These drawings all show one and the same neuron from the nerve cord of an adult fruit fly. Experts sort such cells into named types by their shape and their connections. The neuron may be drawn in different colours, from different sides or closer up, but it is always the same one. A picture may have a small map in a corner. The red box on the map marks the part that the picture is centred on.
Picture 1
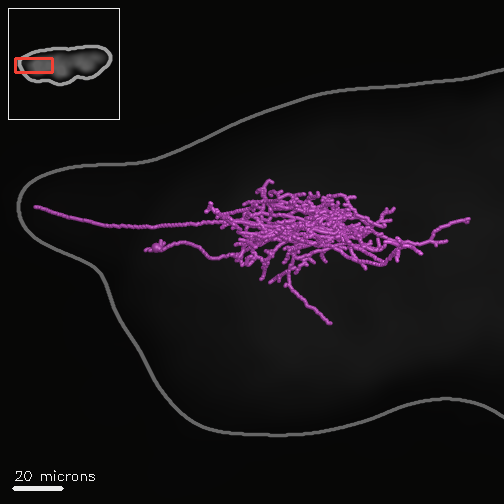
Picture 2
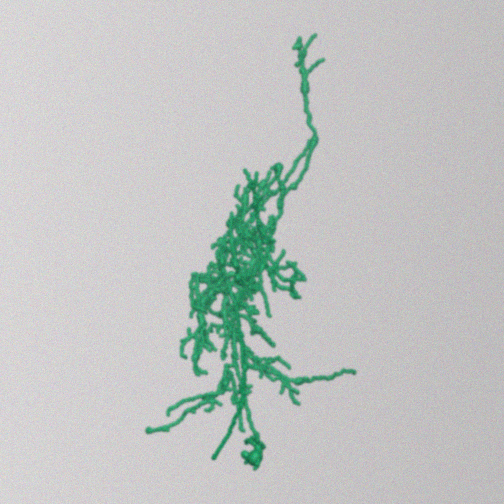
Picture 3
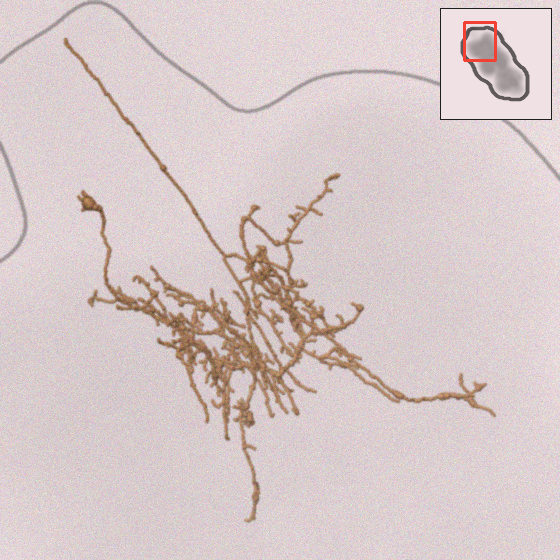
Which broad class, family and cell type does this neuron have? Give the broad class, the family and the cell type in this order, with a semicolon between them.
ascending neuron; hemilineage 08B; AN08B059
